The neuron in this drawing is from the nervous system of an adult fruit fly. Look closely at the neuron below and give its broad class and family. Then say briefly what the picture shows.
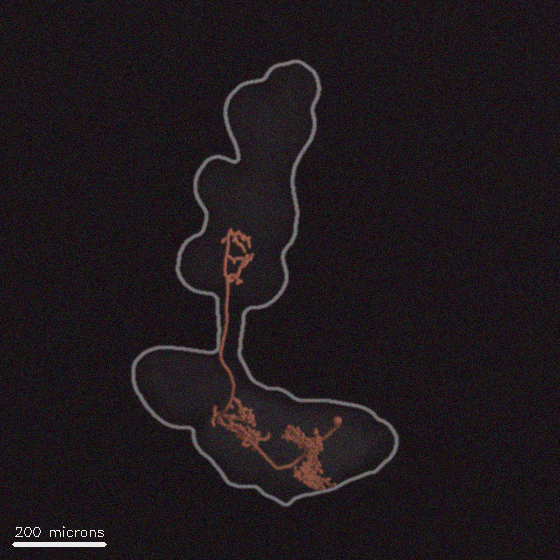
It is a descending neuron. The family is hemilineage SMPpv2_dorsal. It reaches both the brain and the nerve cord, passing through the neck. The cell body is at the bottom of the picture. By the scale bar it is about 550 microns tall in this view.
